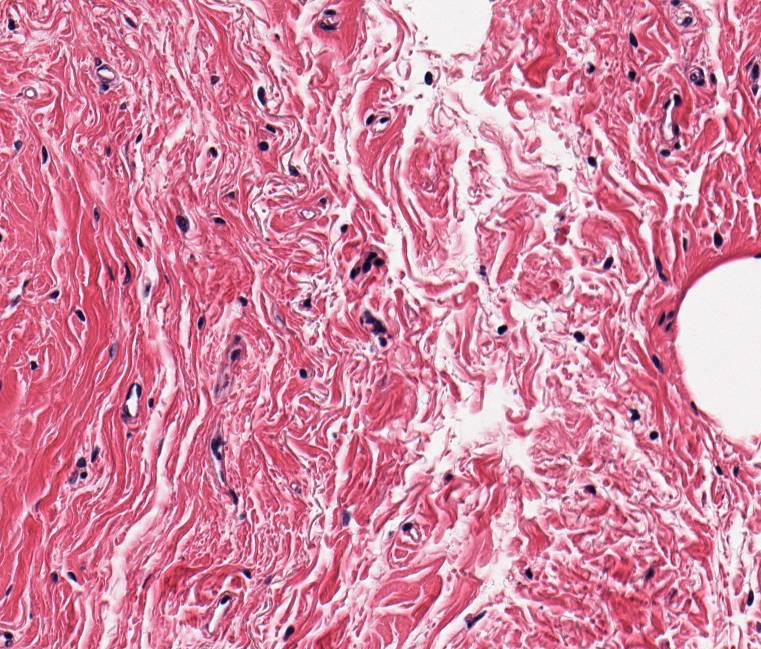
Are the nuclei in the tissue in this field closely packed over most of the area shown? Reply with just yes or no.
No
